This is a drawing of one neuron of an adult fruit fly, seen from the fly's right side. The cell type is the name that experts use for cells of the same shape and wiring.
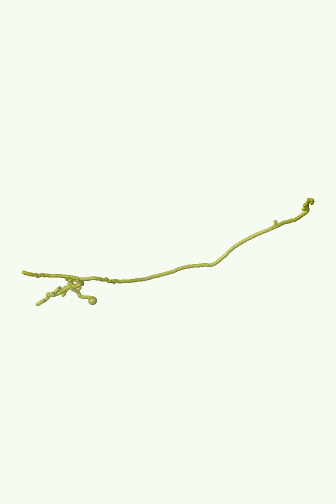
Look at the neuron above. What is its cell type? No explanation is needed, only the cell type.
AN10B047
